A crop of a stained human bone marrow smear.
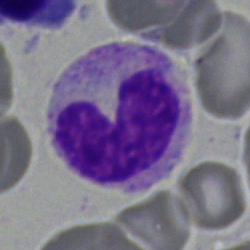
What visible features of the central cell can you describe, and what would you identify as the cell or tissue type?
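Start with the nucleus: it is kidney-shaped, with a deep notch that opens toward the top. Its chromatin is dark purple and coarsely clumped. Now look at the cytoplasm, which is pale lilac. You'll see no vacuoles in it. This is a band neutrophil.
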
